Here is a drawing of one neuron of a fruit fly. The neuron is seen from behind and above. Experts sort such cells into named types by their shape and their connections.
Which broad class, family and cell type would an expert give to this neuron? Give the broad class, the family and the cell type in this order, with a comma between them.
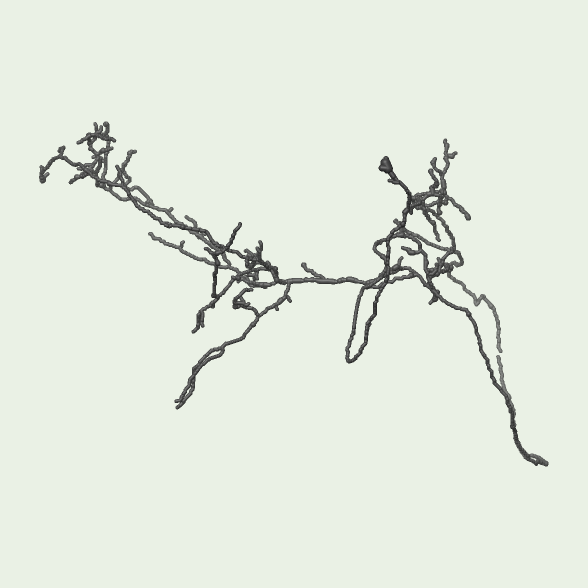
central-brain intrinsic neuron, hemilineage DM6_dorso_lateral, SMP378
